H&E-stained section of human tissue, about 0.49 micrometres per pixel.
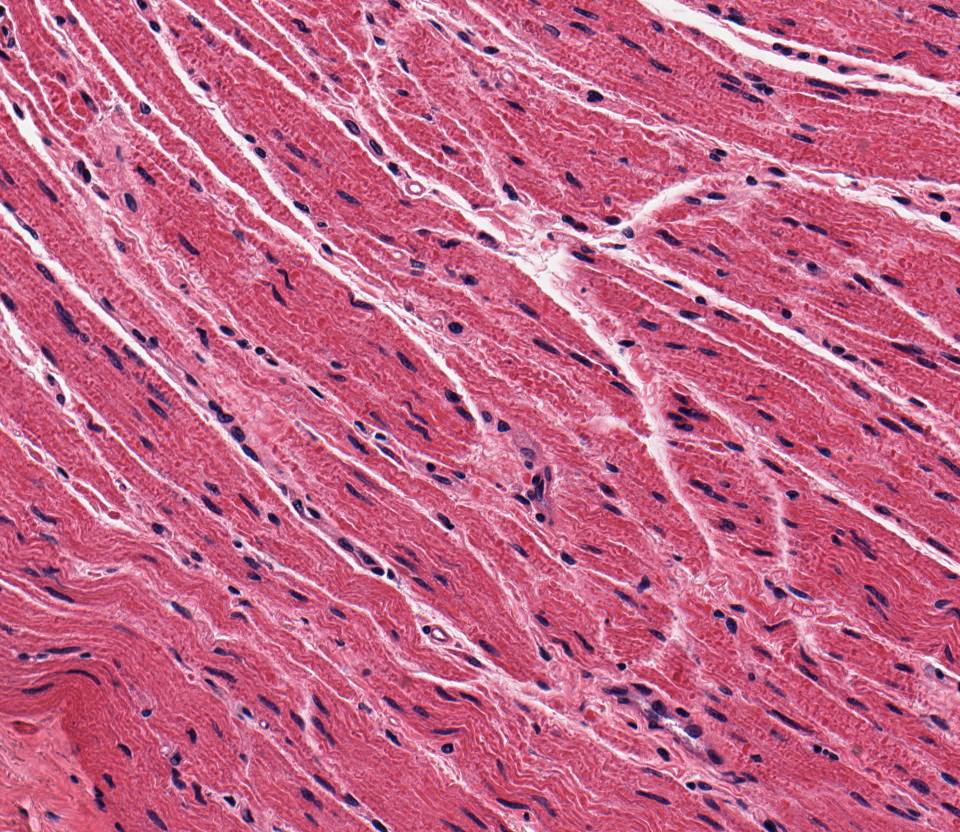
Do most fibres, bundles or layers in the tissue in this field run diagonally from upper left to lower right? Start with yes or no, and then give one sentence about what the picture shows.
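Yes. The field is filled with muscle fibres cut lengthwise that run diagonally from the upper left toward the lower right.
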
